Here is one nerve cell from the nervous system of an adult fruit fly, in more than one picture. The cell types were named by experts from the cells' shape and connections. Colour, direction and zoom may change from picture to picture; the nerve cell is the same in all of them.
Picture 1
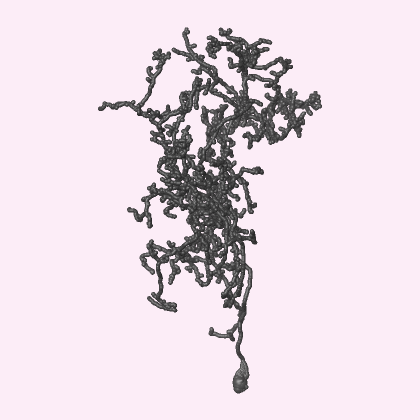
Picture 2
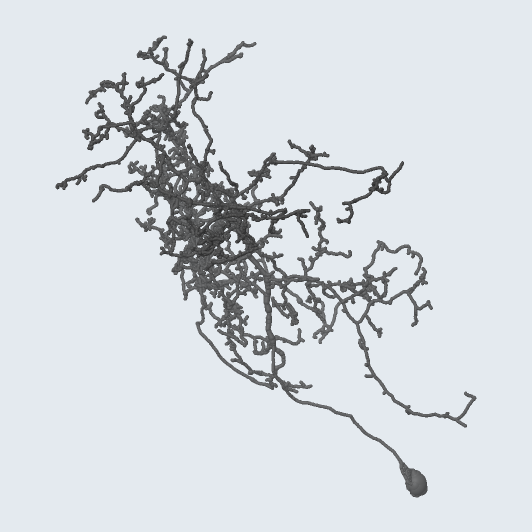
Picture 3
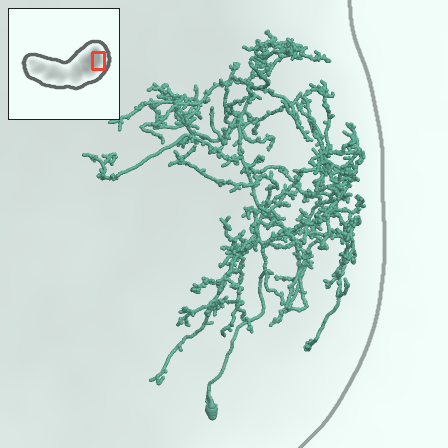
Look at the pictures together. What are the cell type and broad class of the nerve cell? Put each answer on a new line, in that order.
AVLP346
central-brain intrinsic neuron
